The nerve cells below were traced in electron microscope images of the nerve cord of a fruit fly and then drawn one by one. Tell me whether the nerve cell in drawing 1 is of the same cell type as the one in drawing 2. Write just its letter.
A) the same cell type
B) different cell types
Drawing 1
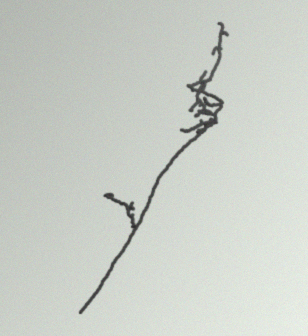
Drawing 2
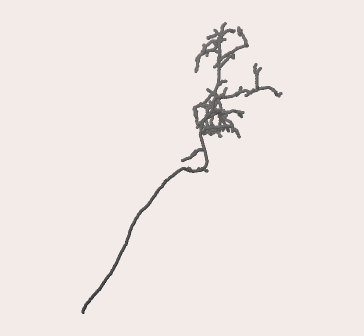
B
